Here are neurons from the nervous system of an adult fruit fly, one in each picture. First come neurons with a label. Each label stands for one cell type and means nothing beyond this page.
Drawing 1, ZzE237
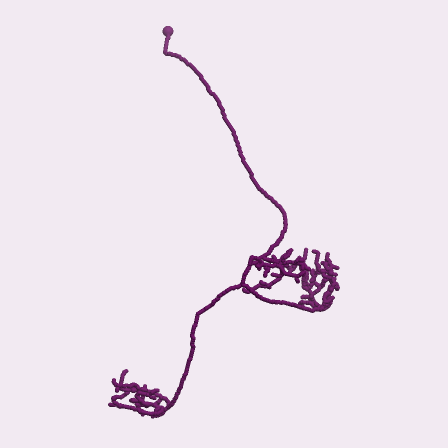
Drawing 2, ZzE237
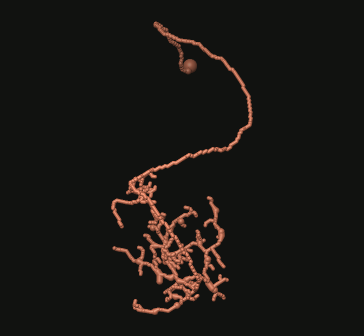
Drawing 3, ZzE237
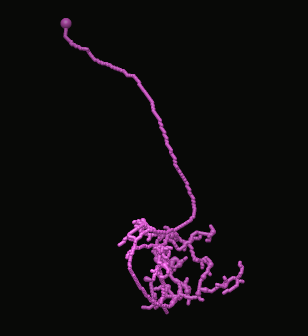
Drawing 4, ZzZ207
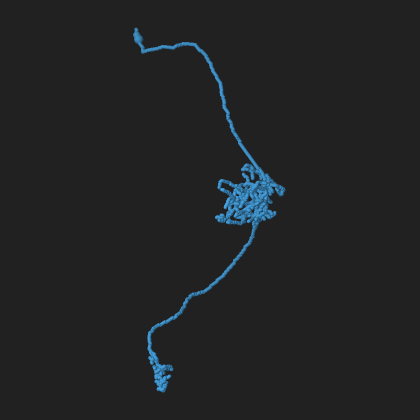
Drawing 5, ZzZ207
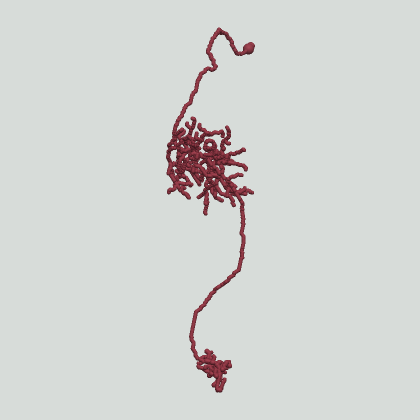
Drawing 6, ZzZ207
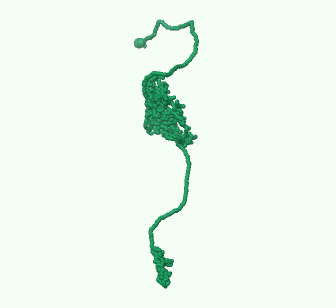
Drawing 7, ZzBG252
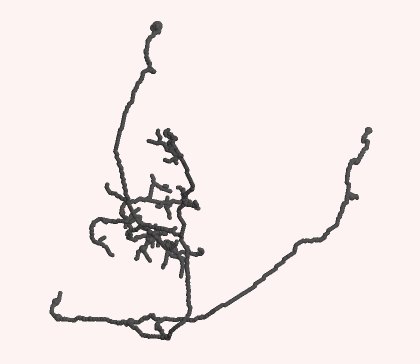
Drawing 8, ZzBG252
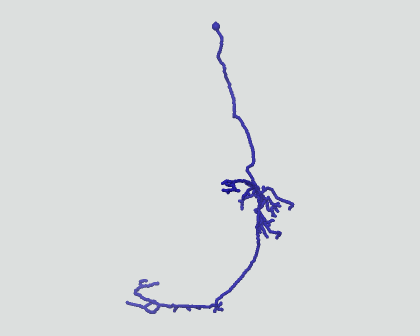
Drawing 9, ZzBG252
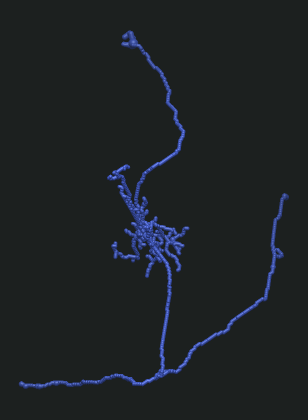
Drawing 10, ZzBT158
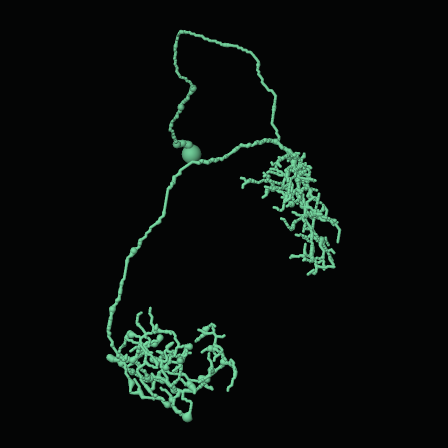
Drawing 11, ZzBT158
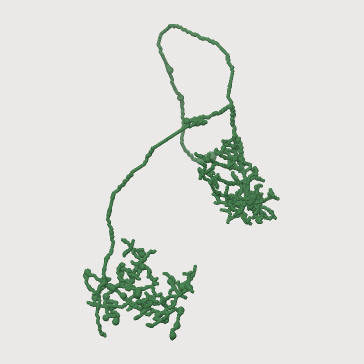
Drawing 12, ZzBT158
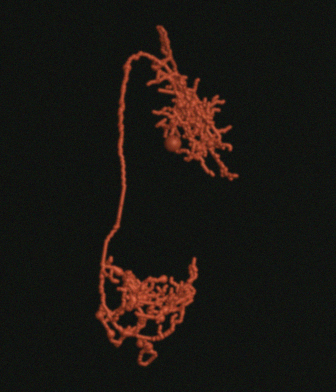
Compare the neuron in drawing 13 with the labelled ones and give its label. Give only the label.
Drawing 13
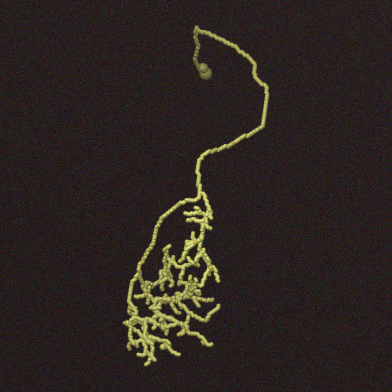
ZzE237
